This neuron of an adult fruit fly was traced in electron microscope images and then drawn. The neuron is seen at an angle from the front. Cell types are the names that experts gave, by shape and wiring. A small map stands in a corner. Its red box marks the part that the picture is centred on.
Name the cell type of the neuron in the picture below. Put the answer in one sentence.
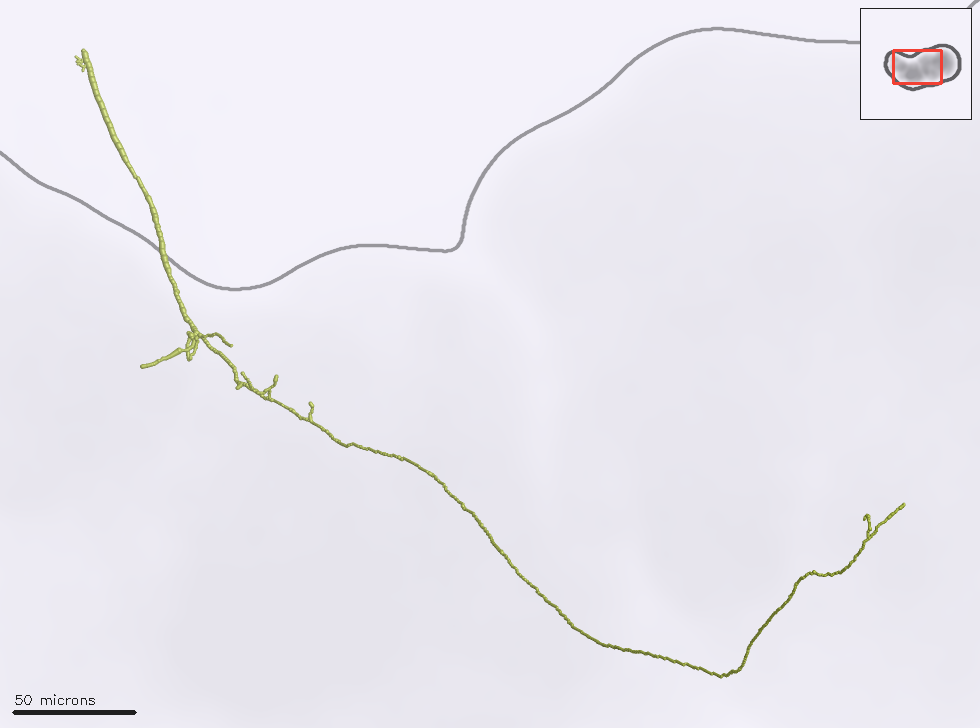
The cell type is SApp.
